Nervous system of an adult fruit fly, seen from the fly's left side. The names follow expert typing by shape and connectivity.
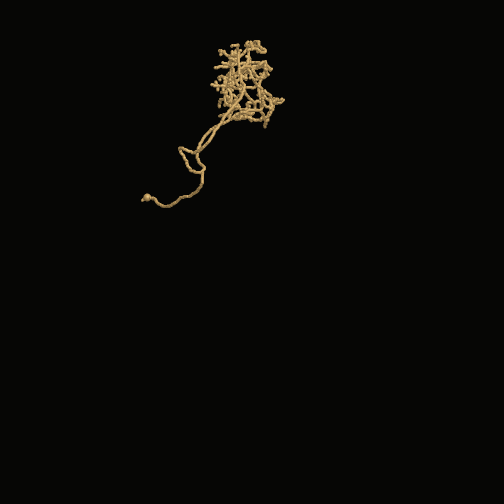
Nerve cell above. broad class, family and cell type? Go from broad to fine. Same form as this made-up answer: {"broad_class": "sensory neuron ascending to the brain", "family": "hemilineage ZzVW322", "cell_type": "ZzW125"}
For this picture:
{"broad_class": "central-brain intrinsic neuron", "family": "hemilineage CREl1", "cell_type": "SLP240_a"}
